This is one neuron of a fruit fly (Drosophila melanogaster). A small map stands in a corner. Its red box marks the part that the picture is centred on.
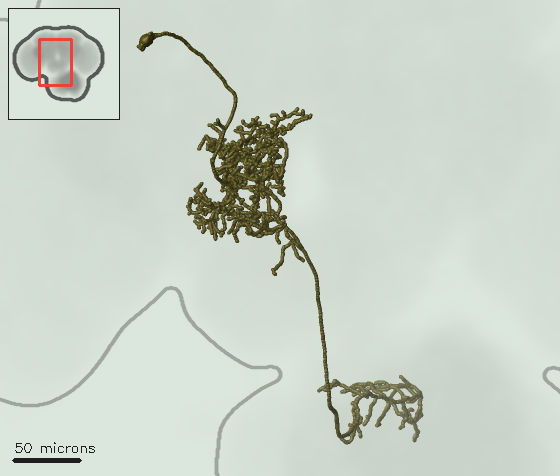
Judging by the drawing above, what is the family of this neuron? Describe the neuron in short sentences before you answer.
Its cell body lies at the upper left of the picture. From top to bottom in the picture it spans about 300 microns. Dozens of branch ends can be seen. Its broad class is descending neuron. Its family is hemilineage WEDd1.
